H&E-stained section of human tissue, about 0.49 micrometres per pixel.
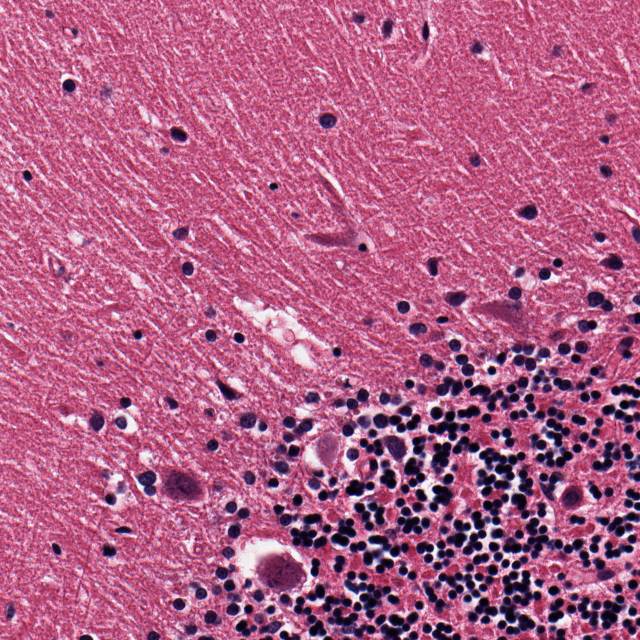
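Cerebellum: a pale pink layer of fine, wavy fibrils, not organised muscle or collagen bundles, fills the upper and left field and holds only sparse small nuclei. At lower right, a dense band of small cells with round, dark nuclei and scant cytoplasm lies closely packed.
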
